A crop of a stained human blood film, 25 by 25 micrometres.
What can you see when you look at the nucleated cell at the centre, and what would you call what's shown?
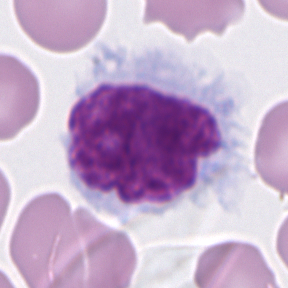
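Start at the edge of the cell, where the cytoplasm frays into many fine, hair-like projections. The cytoplasm makes a broad rim, widest above the nucleus. The nucleus itself sits off-centre toward the left, and its outline is irregular and notched. What you are looking at is a hairy cell.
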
